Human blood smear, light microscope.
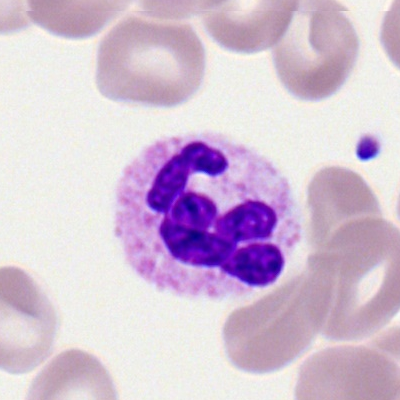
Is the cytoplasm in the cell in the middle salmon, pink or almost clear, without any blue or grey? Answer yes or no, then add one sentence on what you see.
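Yes. The cytoplasm is abundant and pale pink.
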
